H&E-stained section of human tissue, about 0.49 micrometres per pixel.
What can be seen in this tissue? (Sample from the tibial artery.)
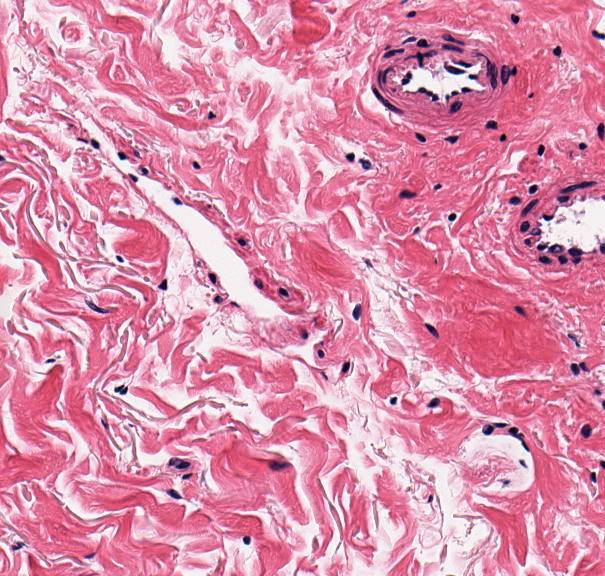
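Wavy pink collagen bundles, running in many directions, fill the field. Cells are sparse, mostly small dark oval or spindle-shaped nuclei. Near the top right, a small round vessel has a thick wall of concentrically arranged cells around an empty white lumen. A second vessel at the right edge has an open lumen lined by dark nuclei.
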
